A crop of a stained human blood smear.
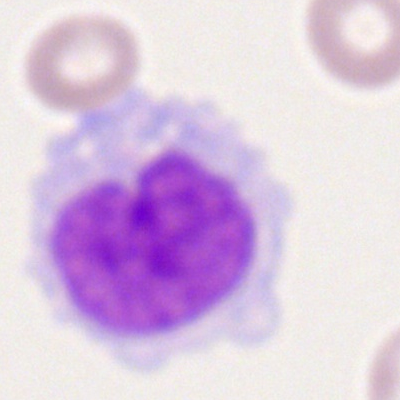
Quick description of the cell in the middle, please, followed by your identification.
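Start with the border: irregular, with small bumps along it. Now the nucleus, which has a notch in its upper edge and sits in the lower part of the cell. Around it the cytoplasm is pale grey-blue. The cell is a monocyte.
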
